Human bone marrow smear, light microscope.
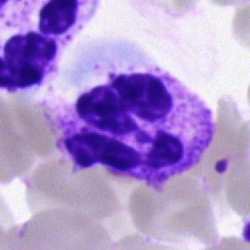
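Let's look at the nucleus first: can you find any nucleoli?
No, none can be seen.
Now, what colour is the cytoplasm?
Pale pinkish-lilac, with fine purple granules scattered through it and no clear vacuoles.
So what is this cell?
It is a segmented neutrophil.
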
